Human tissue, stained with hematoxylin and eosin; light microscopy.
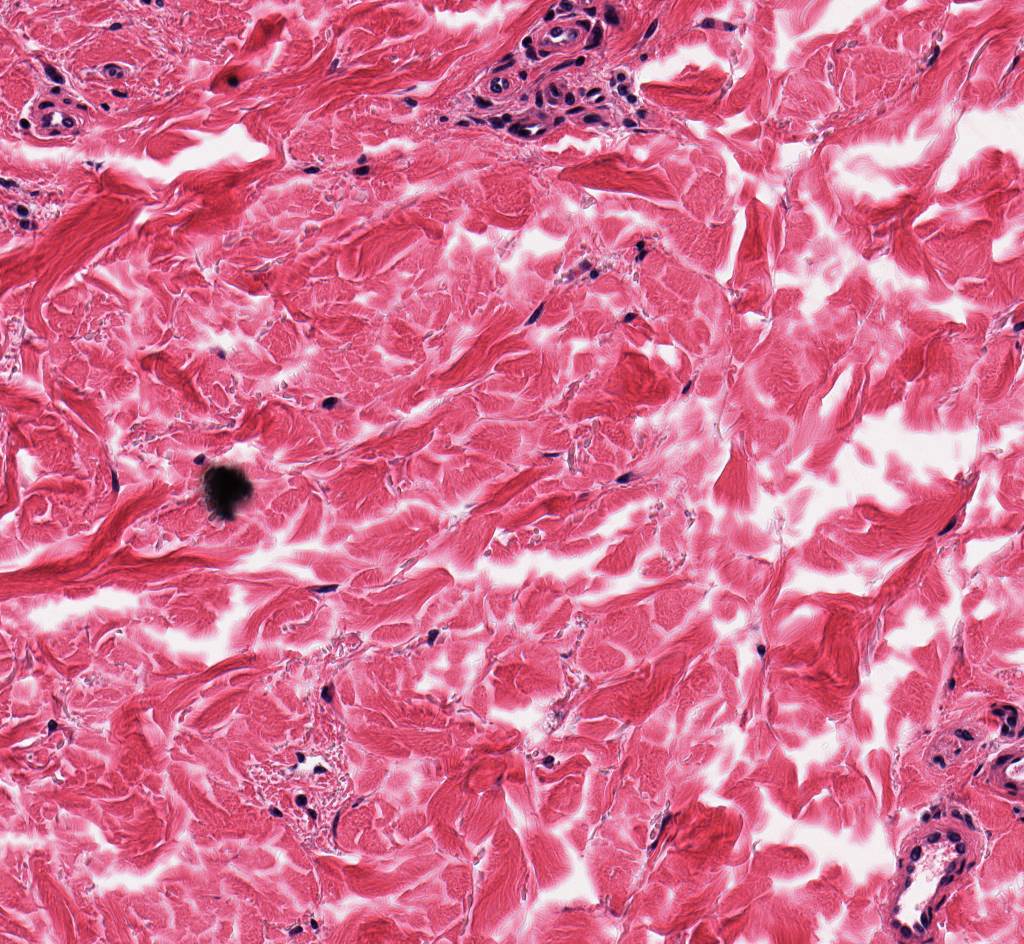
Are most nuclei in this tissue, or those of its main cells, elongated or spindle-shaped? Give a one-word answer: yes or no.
Yes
